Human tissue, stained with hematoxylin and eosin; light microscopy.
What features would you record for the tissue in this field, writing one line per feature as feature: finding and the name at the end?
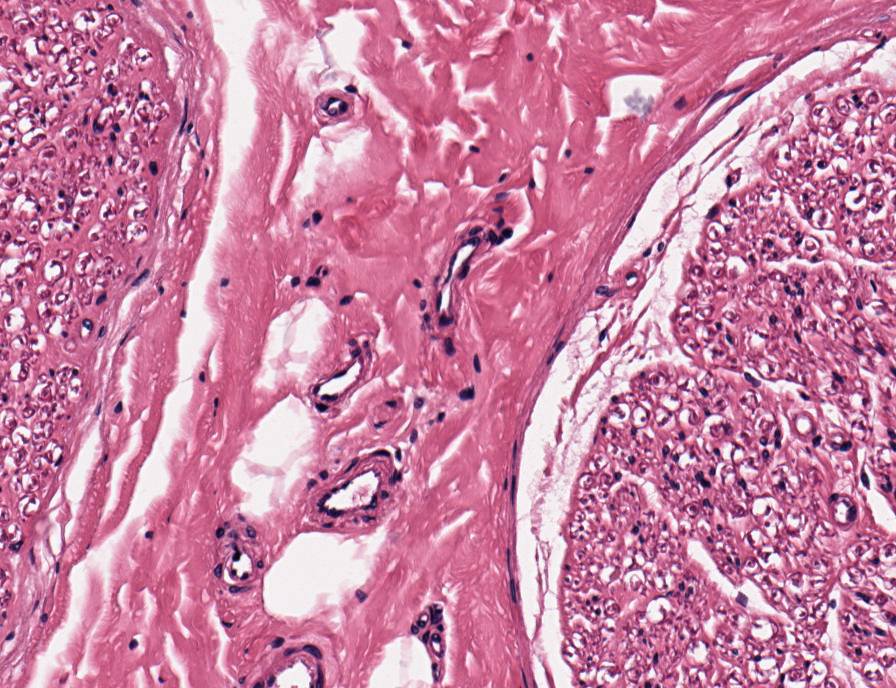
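Bundles: two, rounded, at the left and right edges
Divider: central band of pink connective tissue
Fibres: cut across, each a pink dot in a clear ring
Nuclei: small, dark, scattered among the fibres
Sheath: thin, flattened cells with elongated dark nuclei, bounding the right bundle
Name: tibial nerve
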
